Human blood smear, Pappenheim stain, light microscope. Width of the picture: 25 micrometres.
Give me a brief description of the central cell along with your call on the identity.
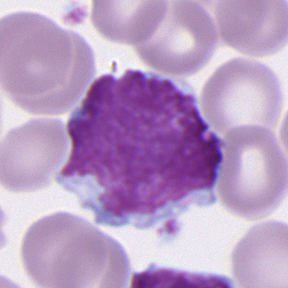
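The cell outline is irregular and angular rather than smoothly round. Its nucleus occupies nearly the entire cell and shows no distinct nucleoli. Along the lower edge, the cytoplasm is ragged, with fine frayed projections. This is a typical lymphocyte.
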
